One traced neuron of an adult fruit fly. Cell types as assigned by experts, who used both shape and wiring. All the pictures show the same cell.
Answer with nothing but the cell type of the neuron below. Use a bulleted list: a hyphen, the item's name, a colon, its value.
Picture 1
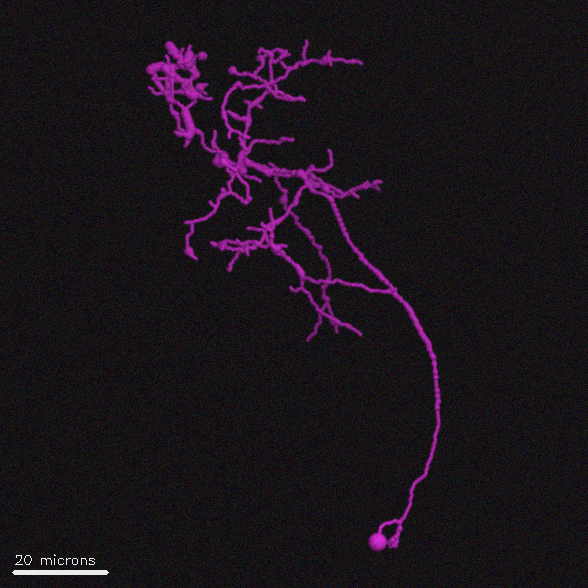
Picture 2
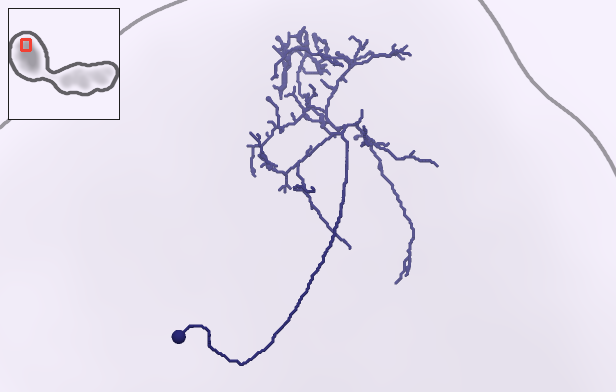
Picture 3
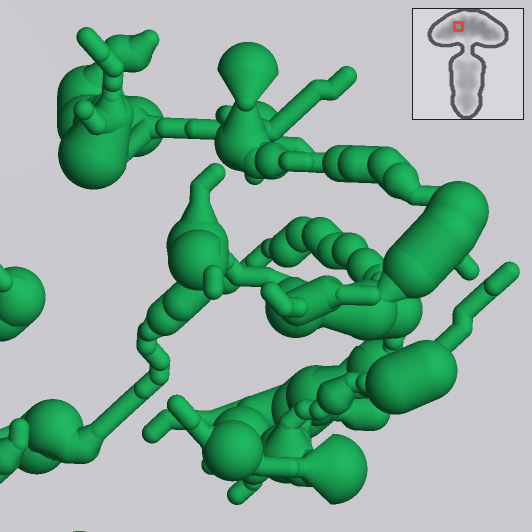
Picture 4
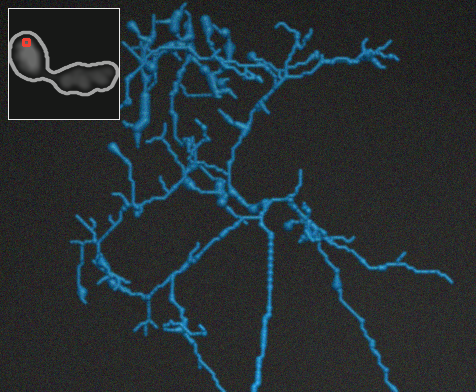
- cell type: SLP198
